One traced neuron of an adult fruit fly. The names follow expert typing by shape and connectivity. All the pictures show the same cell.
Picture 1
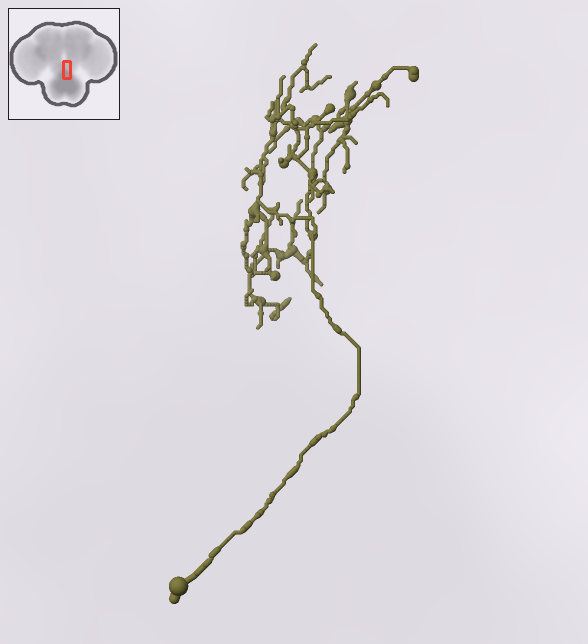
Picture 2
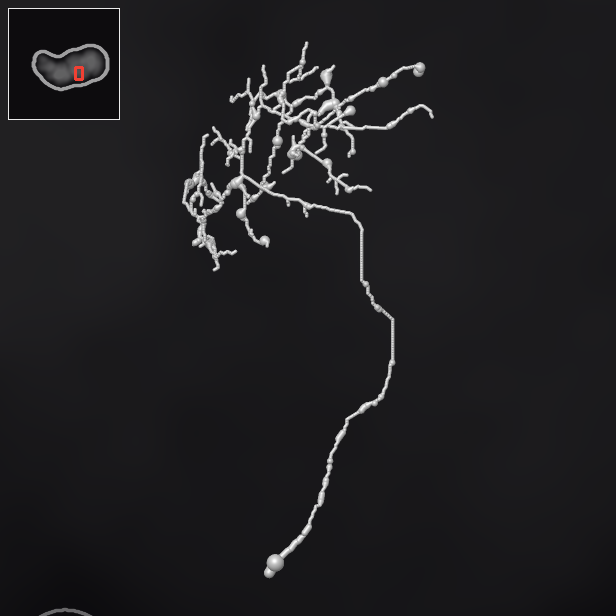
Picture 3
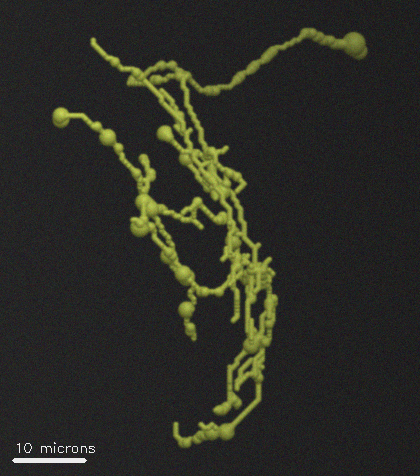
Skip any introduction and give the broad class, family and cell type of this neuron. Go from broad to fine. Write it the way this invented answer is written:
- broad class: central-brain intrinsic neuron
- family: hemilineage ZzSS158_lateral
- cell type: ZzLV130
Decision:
- broad class: central-brain intrinsic neuron
- family: hemilineage LB3
- cell type: GNG431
